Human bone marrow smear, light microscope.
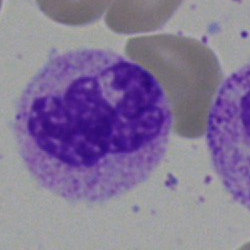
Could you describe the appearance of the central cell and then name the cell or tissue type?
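The cell has a round, smooth outline. Its nucleus is irregular, with a notch cut into the upper edge, and lies toward the top of the cell, so a wider band of cytoplasm remains below. The cytoplasm contains no vacuoles. It is a segmented neutrophil.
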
